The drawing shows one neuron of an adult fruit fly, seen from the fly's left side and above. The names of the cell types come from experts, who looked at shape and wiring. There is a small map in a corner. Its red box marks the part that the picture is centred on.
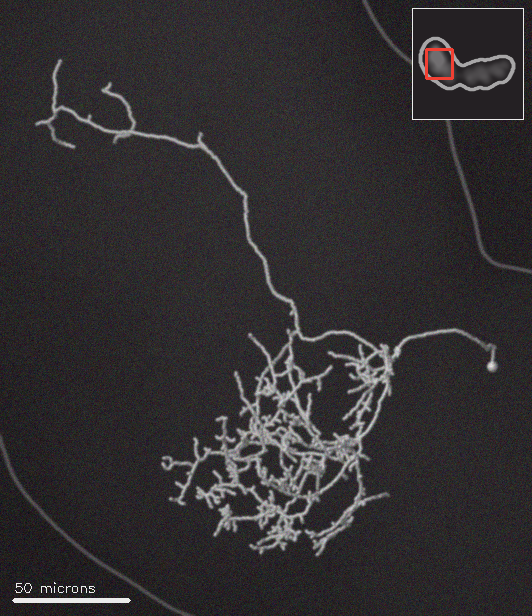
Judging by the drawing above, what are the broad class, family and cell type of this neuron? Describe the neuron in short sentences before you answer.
The cell body can be seen on the right of the picture. By the scale bar it is about 200 microns tall in this view. Dozens of branch ends can be seen. This is a central-brain intrinsic neuron. The family is hemilineage VLPl&p2_posterior. Its cell type is AVLP511.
